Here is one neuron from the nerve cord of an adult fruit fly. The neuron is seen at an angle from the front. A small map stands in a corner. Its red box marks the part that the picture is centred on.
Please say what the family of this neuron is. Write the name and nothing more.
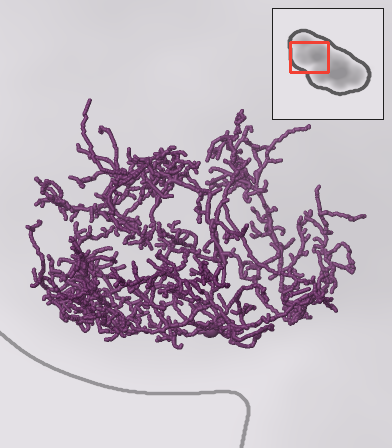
hemilineage 14A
